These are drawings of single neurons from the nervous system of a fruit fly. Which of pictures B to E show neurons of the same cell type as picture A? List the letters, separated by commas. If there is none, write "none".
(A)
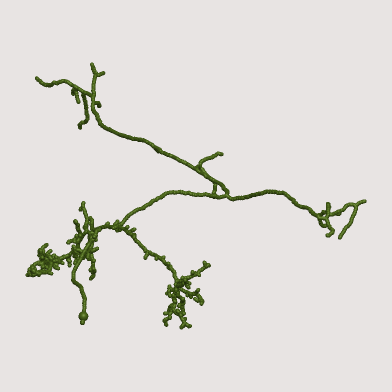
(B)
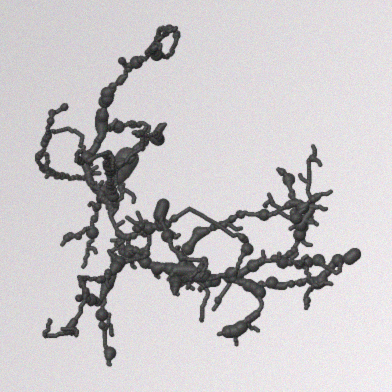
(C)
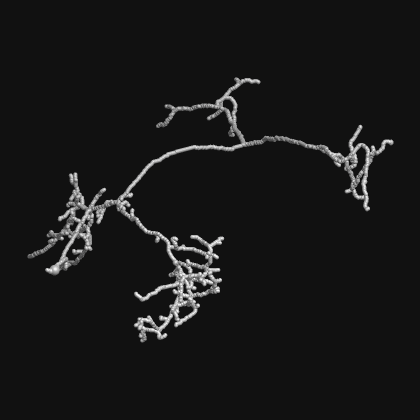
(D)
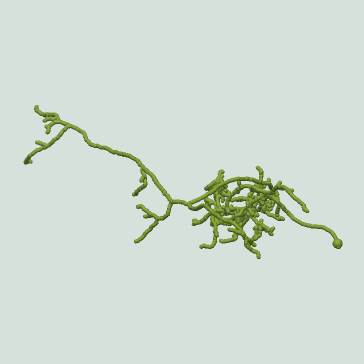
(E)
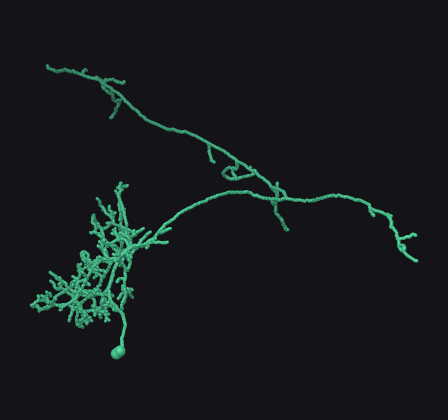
C, D, E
